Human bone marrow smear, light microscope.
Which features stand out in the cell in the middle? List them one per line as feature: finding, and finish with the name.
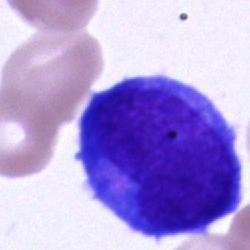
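Outline: oval
Staining: deep blue-violet almost throughout the cell
Edge: small fine tags fringing parts of it
Granules: none distinct
Name: blast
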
